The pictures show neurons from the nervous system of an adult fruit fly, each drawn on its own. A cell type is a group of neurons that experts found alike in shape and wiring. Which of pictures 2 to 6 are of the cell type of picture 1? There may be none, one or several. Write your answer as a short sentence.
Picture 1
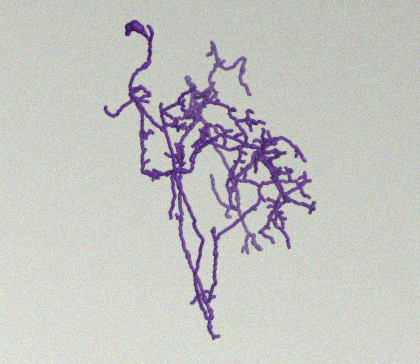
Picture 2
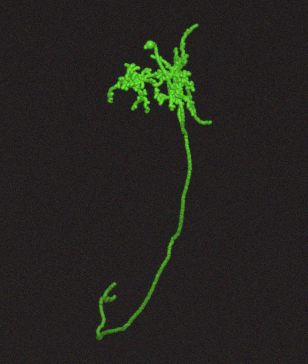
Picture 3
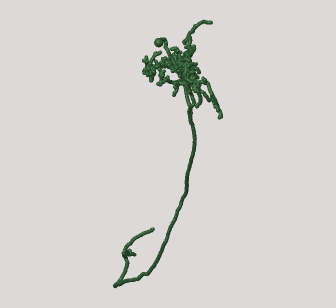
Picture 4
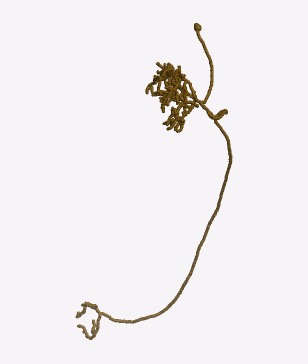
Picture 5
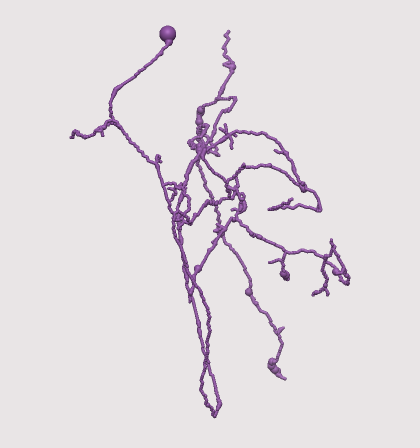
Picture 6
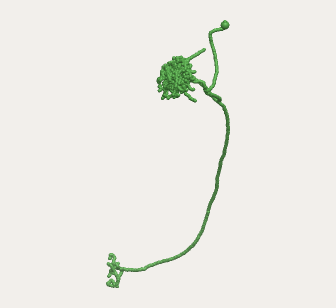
Picture 5 is of the same cell type.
